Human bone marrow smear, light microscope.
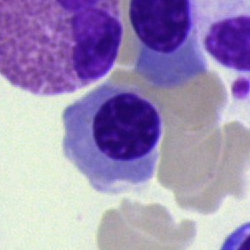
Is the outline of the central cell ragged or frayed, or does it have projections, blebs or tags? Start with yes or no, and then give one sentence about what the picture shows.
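Yes. The cell outline is irregular, with blunt bulges along the left and lower edges.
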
